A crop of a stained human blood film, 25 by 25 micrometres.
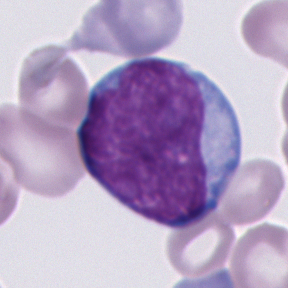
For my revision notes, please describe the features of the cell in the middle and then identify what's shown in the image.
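The nucleus occupies most of the cell and is set toward the left. The cytoplasm is a deeper blue at the cell edge than close to the nucleus. This cytoplasm carries neither granules nor vacuoles. The cell is a myeloblast.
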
